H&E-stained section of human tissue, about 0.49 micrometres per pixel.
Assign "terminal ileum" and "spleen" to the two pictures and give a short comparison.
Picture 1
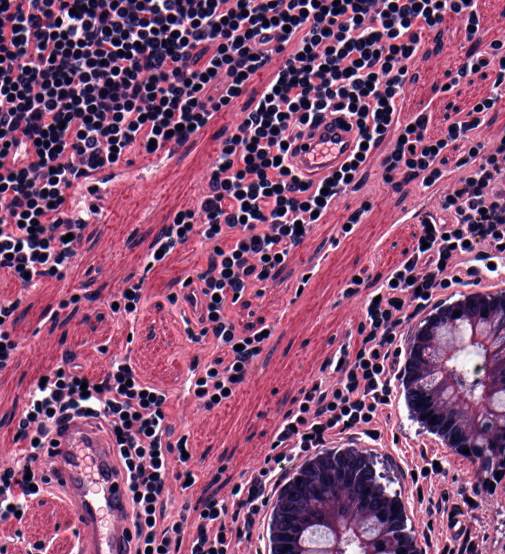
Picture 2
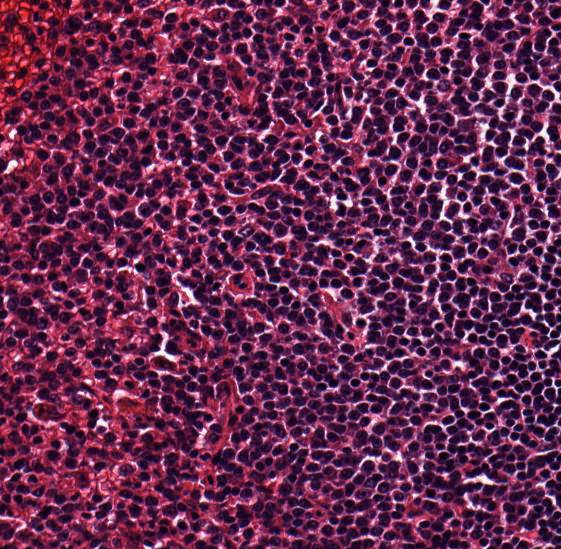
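That first one's terminal ileum, and the second is spleen. Both are dominated by small lymphocytes with dense, dark round nuclei and scant cytoplasm, in sheets split by pink fibre bundles in the terminal ileum and fairly uniform in size and shape across the spleen field. The difference is what sits alongside them: the terminal ileum has glands lined by columnar cells, including goblet cells with pale mucin vacuoles, while the spleen has a bright red collection of red blood cells in its top-left corner and more pink-red material between cells in its left half.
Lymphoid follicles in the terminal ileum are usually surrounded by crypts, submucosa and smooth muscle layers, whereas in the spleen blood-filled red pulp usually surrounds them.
There's also a small vessel near the top centre of the ileum holding a cluster of red blood cells.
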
